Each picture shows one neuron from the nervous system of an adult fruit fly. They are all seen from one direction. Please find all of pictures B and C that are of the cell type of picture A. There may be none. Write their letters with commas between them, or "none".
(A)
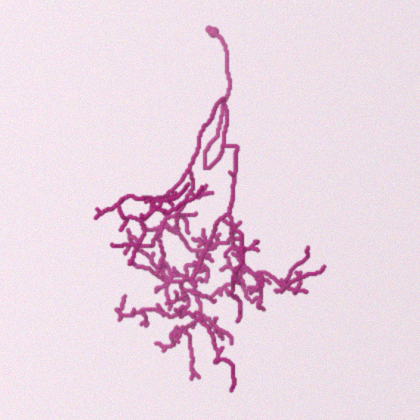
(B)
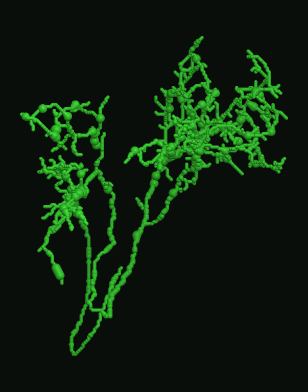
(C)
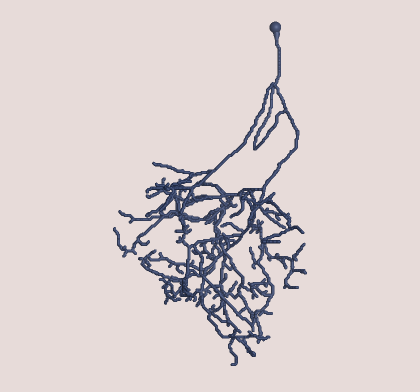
C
